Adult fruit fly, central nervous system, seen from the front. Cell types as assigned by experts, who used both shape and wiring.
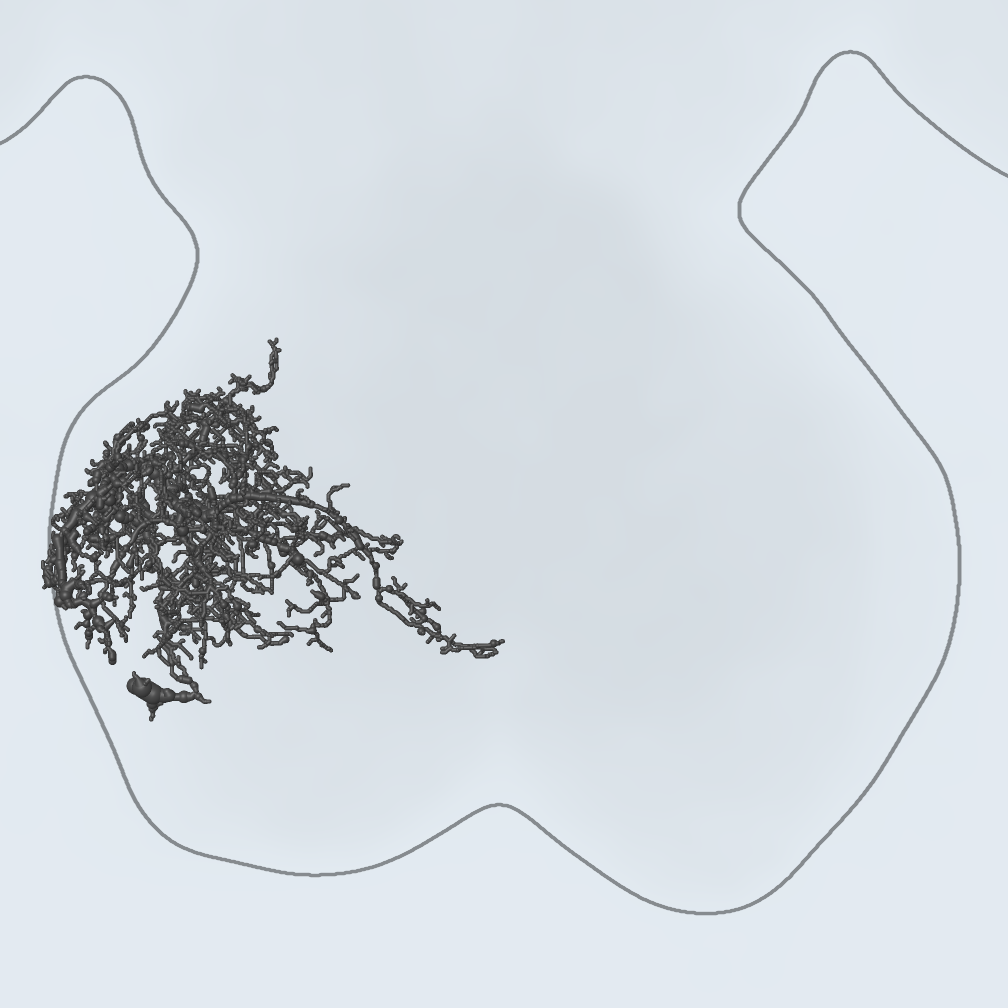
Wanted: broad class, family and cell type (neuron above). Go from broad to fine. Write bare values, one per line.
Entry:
nerve-cord intrinsic neuron
hemilineage 21A
IN21A013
